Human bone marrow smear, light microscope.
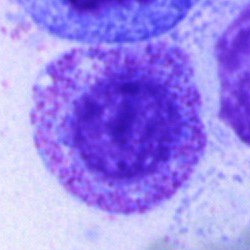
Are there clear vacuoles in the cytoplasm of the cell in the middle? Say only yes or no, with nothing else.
Yes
